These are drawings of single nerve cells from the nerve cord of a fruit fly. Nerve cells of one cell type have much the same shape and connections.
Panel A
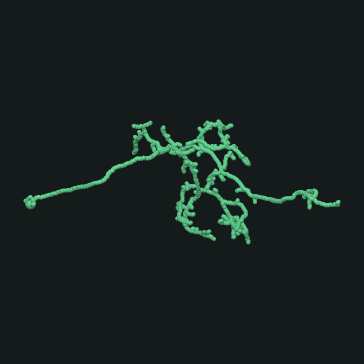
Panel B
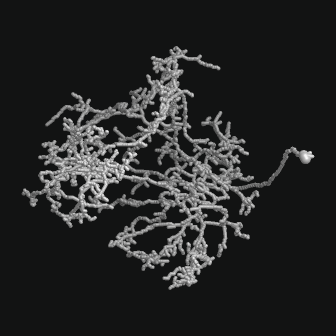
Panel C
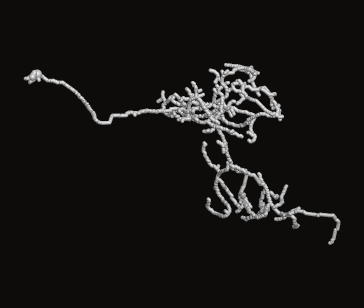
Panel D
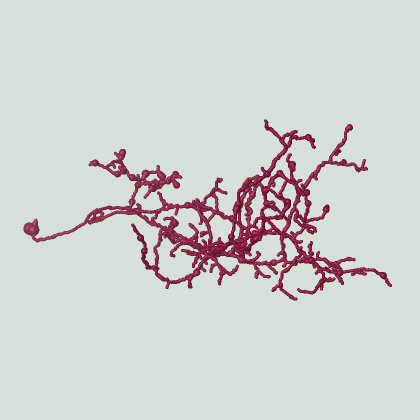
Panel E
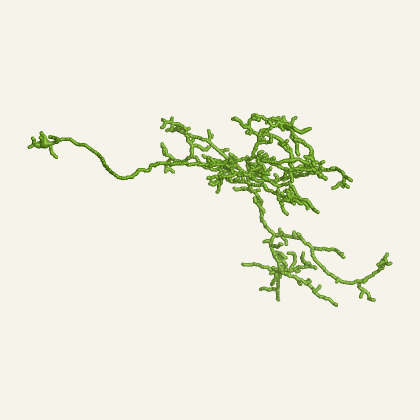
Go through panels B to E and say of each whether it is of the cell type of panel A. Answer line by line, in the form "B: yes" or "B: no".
B: no
C: yes
D: no
E: yes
